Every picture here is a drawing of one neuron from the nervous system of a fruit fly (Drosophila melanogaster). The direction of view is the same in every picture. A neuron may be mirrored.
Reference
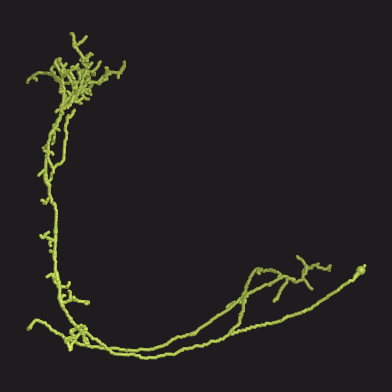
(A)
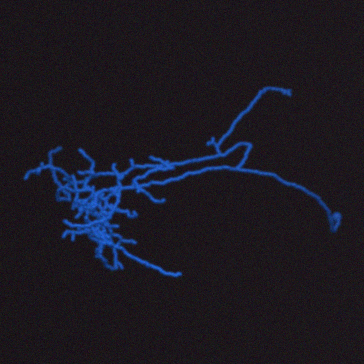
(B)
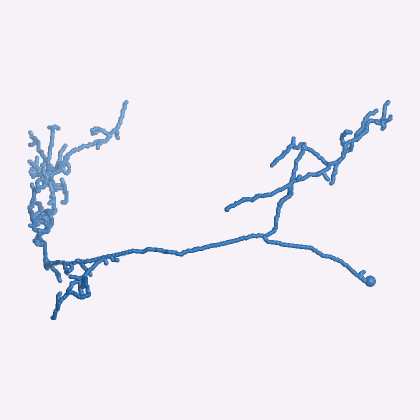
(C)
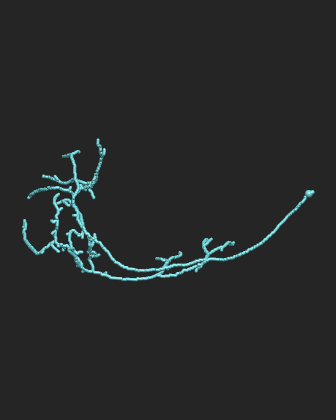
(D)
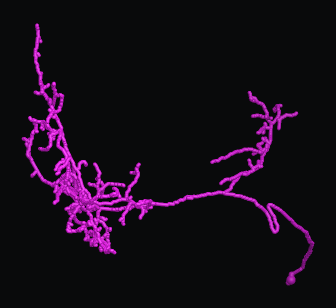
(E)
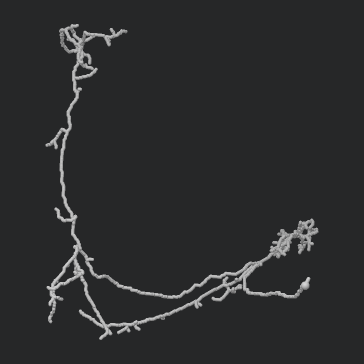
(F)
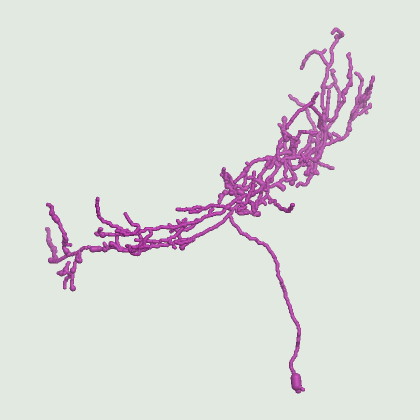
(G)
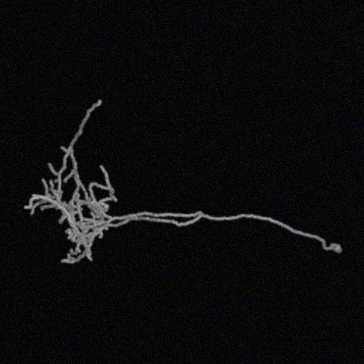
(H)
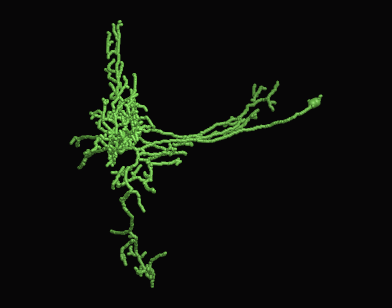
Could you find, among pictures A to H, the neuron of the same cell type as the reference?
B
